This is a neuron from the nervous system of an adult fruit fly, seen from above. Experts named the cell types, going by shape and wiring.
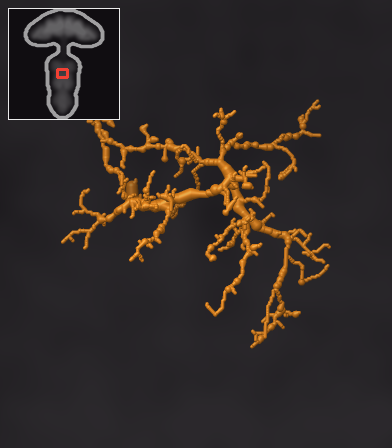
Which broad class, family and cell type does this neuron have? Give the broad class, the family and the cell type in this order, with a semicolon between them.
nerve-cord intrinsic neuron; hemilineage 00A; IN00A060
